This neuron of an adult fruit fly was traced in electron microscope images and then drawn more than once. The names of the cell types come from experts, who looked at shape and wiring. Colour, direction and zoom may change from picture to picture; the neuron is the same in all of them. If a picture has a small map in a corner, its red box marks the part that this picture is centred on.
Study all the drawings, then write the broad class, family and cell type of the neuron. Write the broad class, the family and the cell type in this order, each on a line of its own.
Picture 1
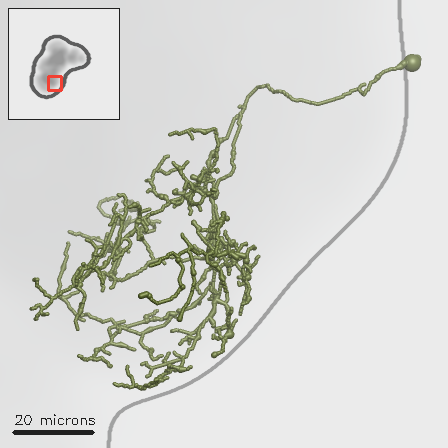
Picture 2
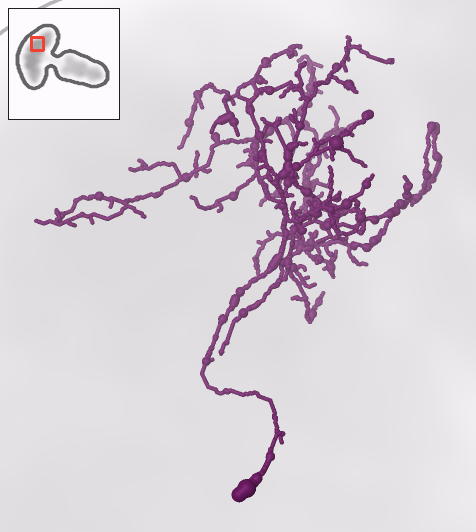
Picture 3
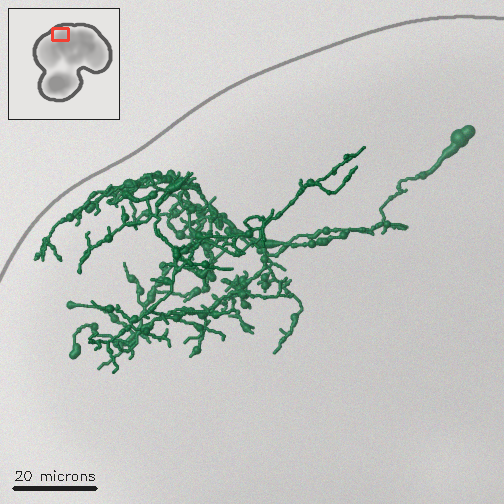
central-brain intrinsic neuron
hemilineage SLPpm1
LHPD4d2_b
